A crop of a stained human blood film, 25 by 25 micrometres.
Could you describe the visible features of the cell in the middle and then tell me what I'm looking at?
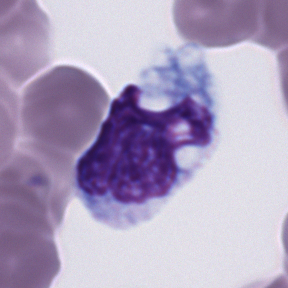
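Irregular rather than round, the cell outline has fine, frayed cytoplasmic wisps extending from its upper right edge. The nucleus fills most of the cell, and no nucleolus is visible in it. This cell is a monocyte.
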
